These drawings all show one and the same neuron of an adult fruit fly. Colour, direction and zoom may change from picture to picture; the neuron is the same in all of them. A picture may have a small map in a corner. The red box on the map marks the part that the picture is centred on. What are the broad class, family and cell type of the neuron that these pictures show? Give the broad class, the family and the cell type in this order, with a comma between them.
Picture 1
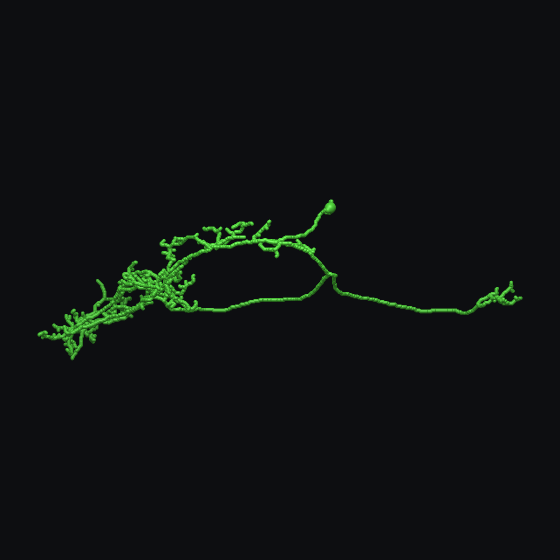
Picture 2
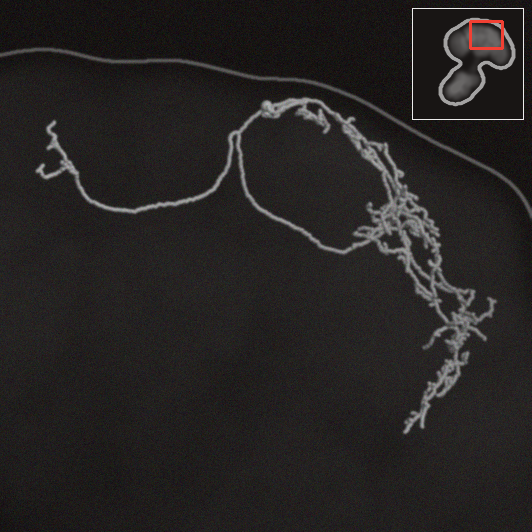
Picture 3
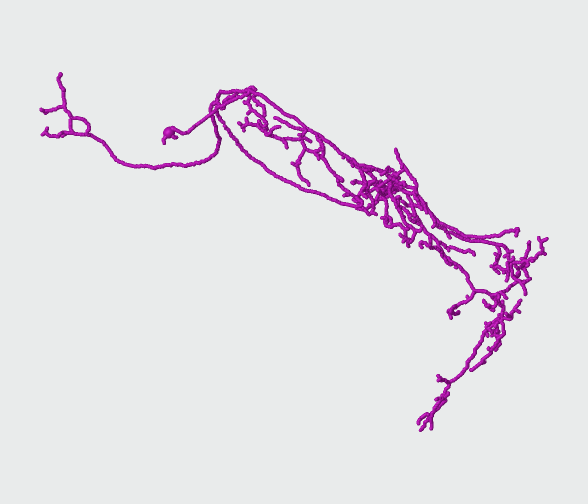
central-brain intrinsic neuron, hemilineage SMPad1, SIP100m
